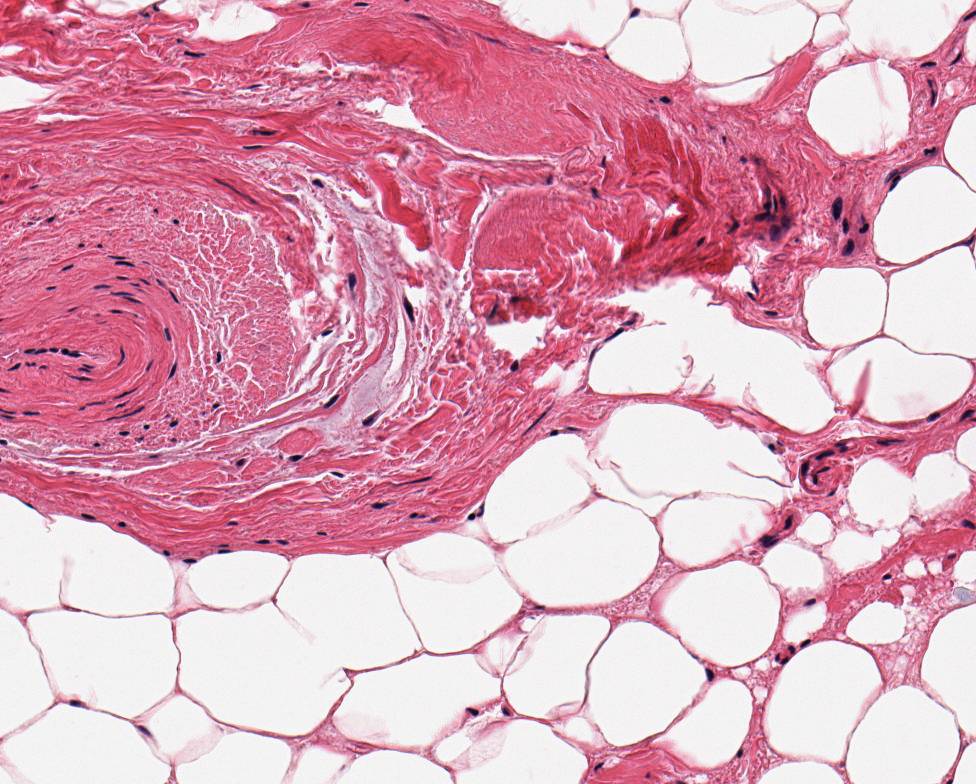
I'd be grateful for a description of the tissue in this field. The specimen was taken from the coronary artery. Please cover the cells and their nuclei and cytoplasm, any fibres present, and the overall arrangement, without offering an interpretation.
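Mature adipocytes occupy the lower half and right side of the field as large, clear, empty spaces bounded by thin pink membranes. Their nuclei are few, flattened and pressed against the cell edge. Across the upper part, from the left edge to the upper right, runs a band of dense, deeply eosinophilic collagen. Epithelium is absent throughout the field.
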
